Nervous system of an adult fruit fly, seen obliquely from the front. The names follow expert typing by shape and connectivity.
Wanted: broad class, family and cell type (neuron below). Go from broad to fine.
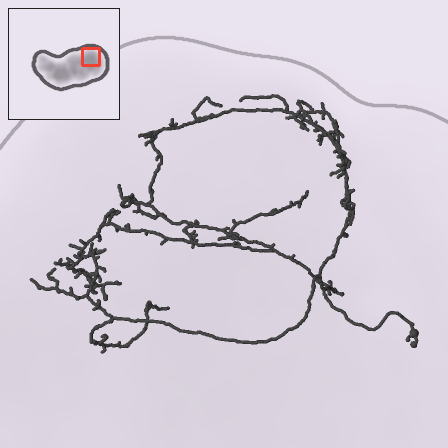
central-brain intrinsic neuron; hemilineage SLPa&l1_anterior; CL090_c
